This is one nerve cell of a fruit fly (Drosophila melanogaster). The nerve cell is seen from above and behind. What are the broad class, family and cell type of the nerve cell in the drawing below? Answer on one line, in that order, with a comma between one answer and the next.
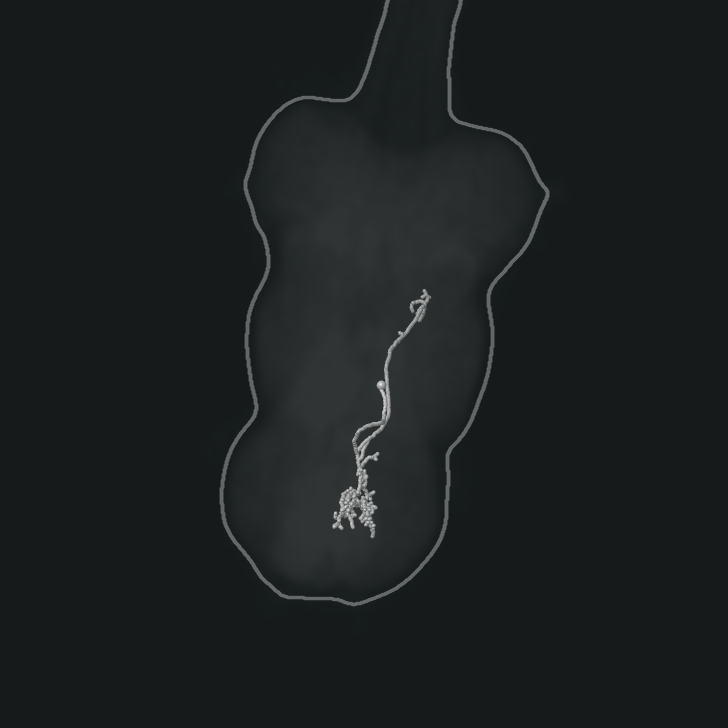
nerve-cord intrinsic neuron, hemilineage 23B, IN23B084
